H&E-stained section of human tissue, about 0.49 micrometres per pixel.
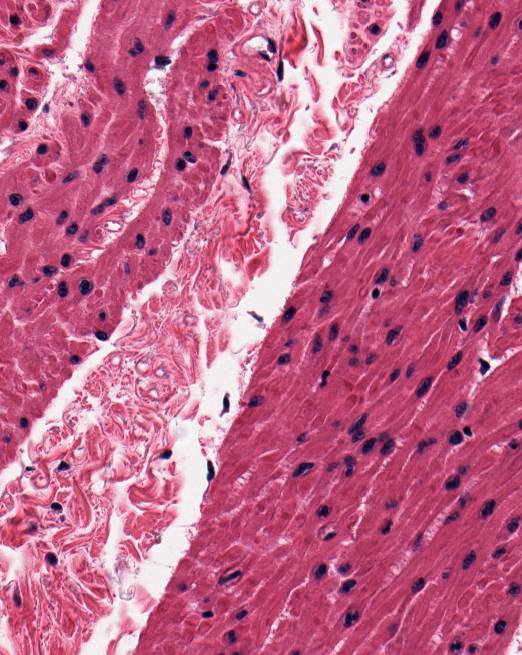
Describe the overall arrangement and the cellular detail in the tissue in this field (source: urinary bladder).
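Notice first the two muscle bands, separated by a strip of loose connective tissue running diagonally, lower left to upper right. In the right band, fibres run parallel to that strip. Muscle nuclei are oval and central within the fibres. No fat cells are present.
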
